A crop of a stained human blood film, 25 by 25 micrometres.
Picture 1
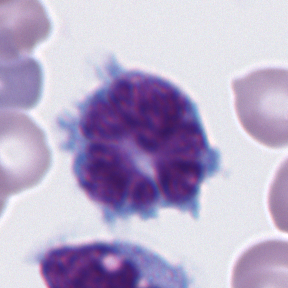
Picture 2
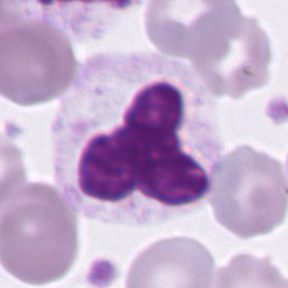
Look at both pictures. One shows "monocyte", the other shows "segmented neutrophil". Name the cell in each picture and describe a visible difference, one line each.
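Picture 1 shows a monocyte: No granules are seen in the cytoplasm.
Picture 2 shows a segmented neutrophil: The cytoplasm holds many fine, small lilac granules.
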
